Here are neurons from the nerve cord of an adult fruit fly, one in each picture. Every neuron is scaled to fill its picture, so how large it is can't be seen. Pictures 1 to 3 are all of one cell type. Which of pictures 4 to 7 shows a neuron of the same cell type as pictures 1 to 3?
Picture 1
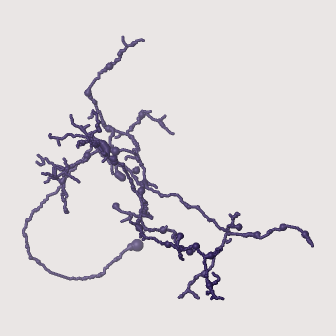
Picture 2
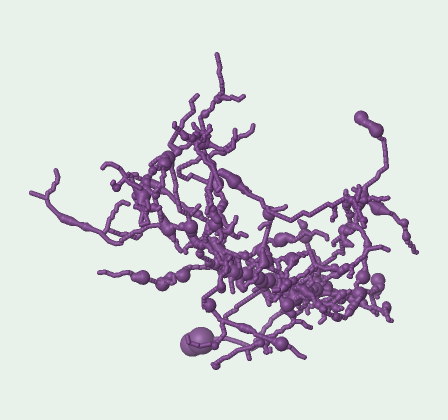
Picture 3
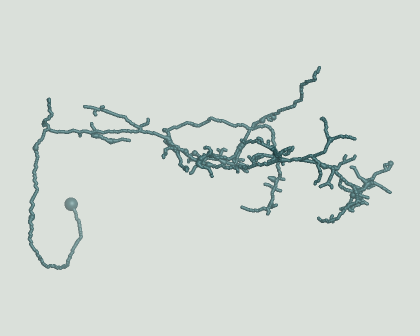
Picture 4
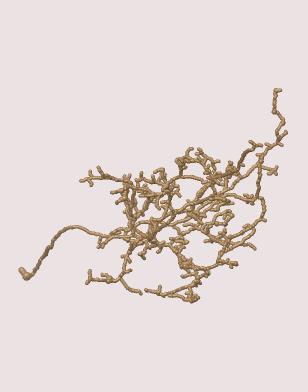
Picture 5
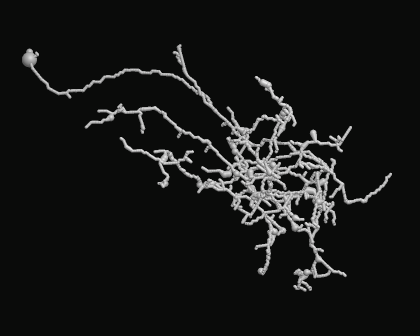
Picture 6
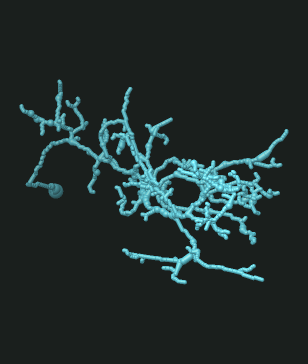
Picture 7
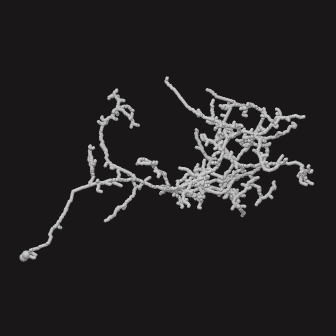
5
